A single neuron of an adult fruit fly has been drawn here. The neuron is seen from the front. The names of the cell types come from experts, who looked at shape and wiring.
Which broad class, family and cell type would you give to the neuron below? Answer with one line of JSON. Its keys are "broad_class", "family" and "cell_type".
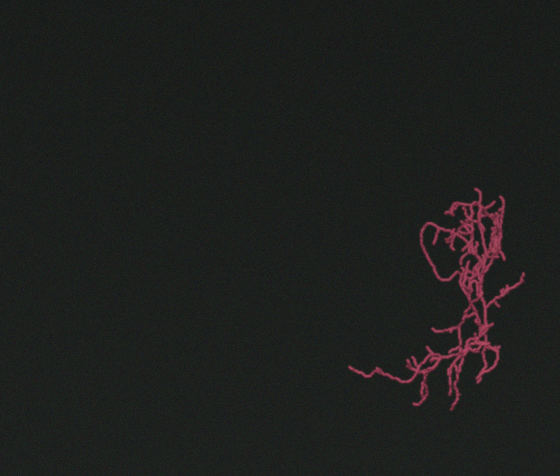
{"broad_class": "nerve-cord intrinsic neuron", "family": "hemilineage 03A", "cell_type": "IN03A087"}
